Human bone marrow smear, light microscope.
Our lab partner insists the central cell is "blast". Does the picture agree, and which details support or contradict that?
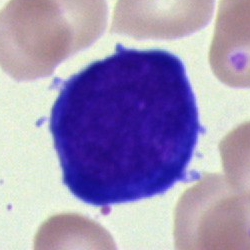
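Deep, dark blue-violet staining runs through the whole cell. The cell is a proerythroblast rather than a blast, and this dark staining speaks against blast.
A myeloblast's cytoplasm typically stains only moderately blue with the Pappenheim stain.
No distinct paler rim of cytoplasm can be told apart from the nucleus.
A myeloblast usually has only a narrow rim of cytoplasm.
The outline is roughly round with a few slightly flattened sides, small blue knobs and fragments stick out from the edge at several places, and no clear vacuoles are seen. The picture is slightly soft in focus.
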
